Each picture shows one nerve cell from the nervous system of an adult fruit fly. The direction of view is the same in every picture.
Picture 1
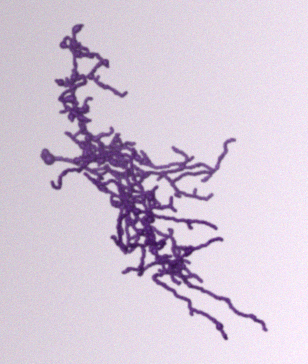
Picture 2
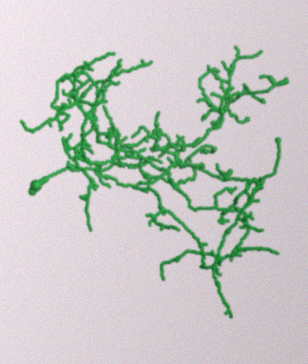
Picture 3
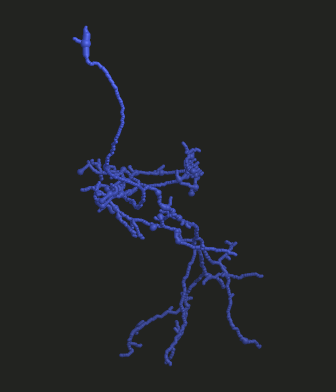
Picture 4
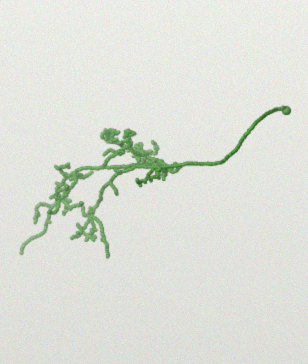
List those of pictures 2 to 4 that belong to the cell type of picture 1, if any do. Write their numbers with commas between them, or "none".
2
